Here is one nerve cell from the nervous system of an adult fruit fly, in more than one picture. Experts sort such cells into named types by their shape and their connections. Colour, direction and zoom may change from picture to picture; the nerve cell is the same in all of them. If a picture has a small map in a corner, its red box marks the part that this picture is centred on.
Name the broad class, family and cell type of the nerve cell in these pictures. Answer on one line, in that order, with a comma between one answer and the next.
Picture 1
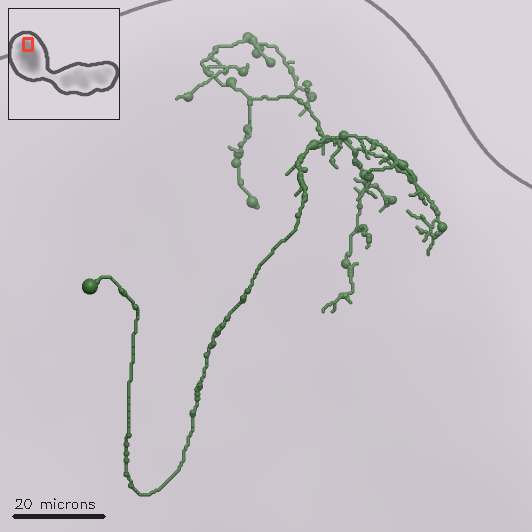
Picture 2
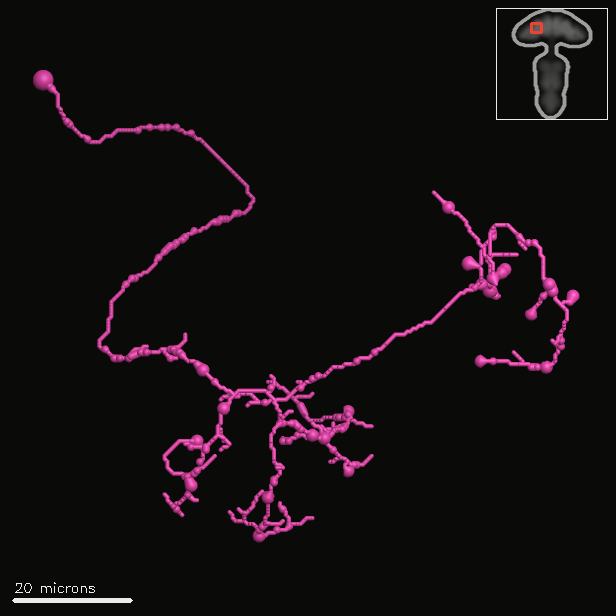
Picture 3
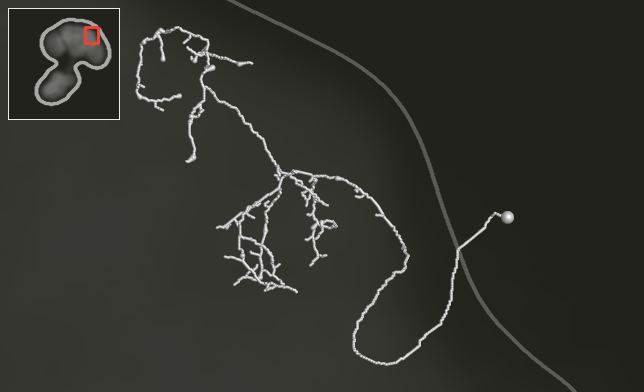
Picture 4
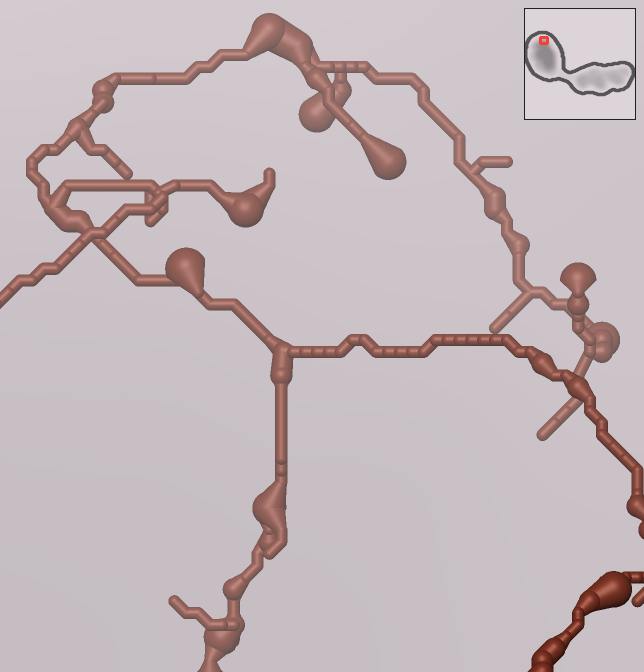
central-brain intrinsic neuron, hemilineage VPNl&d1_dorsal, LHAV5a2_a4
